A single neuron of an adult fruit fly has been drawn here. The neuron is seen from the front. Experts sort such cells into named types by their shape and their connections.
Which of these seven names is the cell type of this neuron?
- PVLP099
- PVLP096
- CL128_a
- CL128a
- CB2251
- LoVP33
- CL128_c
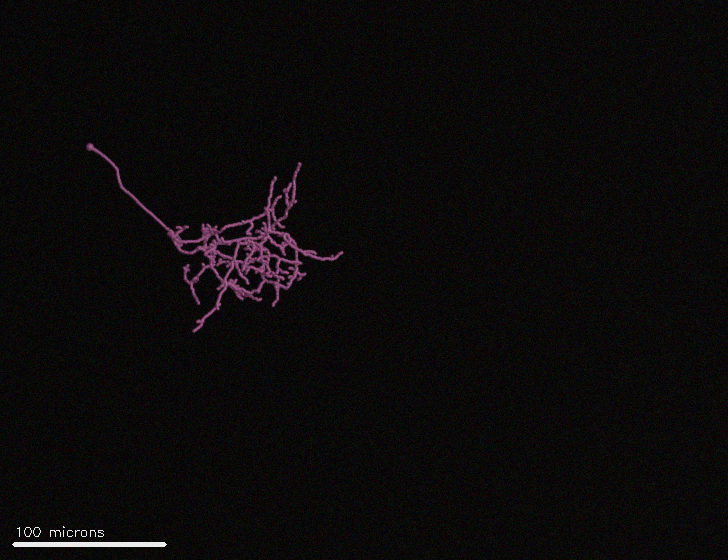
CL128_a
